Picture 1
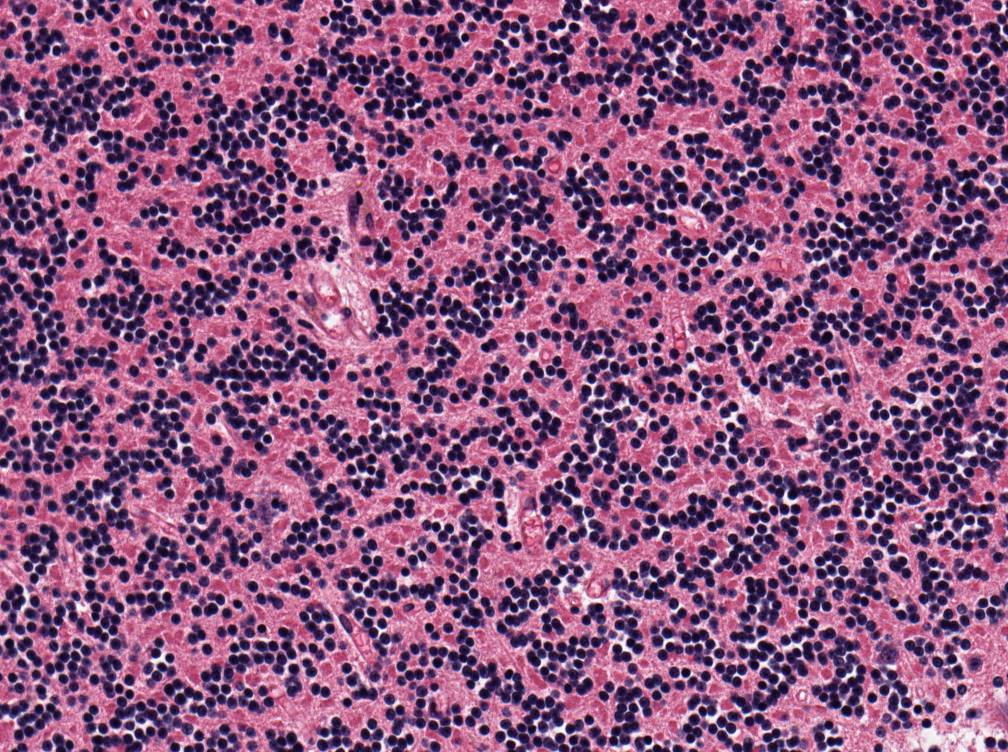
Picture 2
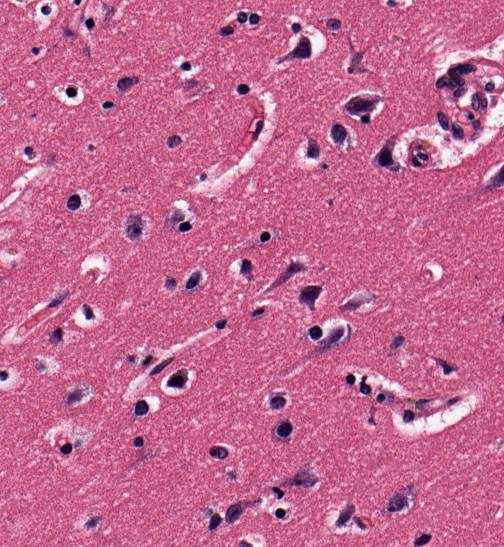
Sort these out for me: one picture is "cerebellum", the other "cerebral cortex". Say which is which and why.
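You've got cerebellum in picture 1 and cerebral cortex in picture 2. In the cerebellum nearly all nuclei are small, round, uniform and deeply purple-black, in closely packed cells showing little or no cytoplasm around them. Irregular pink fibrillary patches with no nuclei lie scattered between the cell clusters throughout. No epithelium, glands or fat cells there.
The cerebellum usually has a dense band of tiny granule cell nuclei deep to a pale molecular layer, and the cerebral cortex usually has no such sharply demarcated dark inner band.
The cortex is a finely granular pink matrix with cells scattered singly through it, crossed obliquely by several narrow, thin-walled vessels. Red blood cells lie in the narrow vessel in the upper middle, and an upper-right vessel shows several crowded nuclei in its wall.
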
